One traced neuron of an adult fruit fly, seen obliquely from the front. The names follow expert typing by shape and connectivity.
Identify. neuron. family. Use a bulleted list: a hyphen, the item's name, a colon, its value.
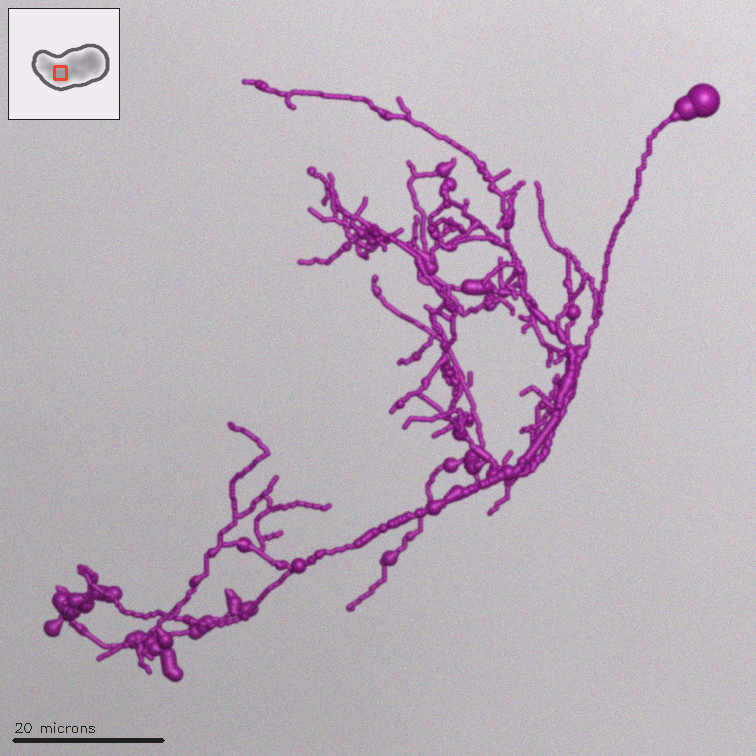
- family: hemilineage 09A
